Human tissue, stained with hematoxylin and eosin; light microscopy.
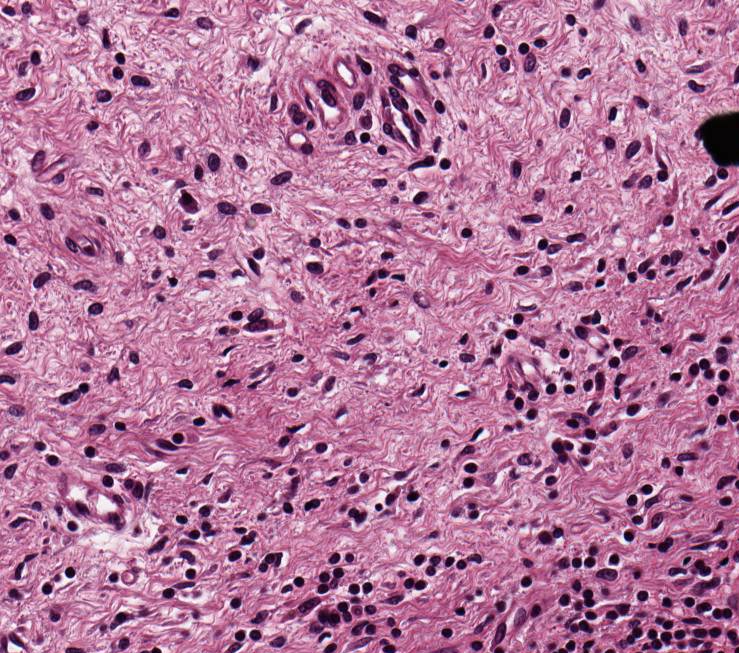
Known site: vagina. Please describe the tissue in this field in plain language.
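So, this whole field is connective tissue stroma, and there's no epithelium anywhere in it. Fine wavy pink collagen fibres run in haphazard directions, oval to spindle-shaped dark nuclei are scattered fairly evenly, and small round dark-staining lymphocytes crowd most at the lower right.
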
